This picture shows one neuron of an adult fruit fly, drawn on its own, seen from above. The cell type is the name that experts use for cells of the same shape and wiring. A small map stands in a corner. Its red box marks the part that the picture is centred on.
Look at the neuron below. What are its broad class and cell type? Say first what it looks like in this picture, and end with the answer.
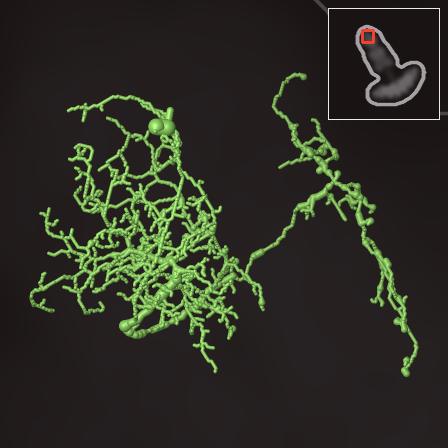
It is in the nerve cord and does not reach the brain. As drawn here it is wider than it is tall. This is a nerve-cord intrinsic neuron. It is of cell type INXXX315.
